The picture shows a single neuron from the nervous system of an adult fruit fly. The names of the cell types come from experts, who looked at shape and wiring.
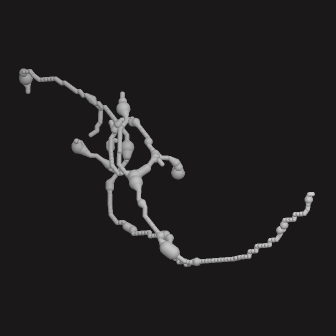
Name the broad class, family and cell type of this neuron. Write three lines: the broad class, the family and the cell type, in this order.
sensory neuron entering the nerve cord
class mechanosensory tactile
SNta25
